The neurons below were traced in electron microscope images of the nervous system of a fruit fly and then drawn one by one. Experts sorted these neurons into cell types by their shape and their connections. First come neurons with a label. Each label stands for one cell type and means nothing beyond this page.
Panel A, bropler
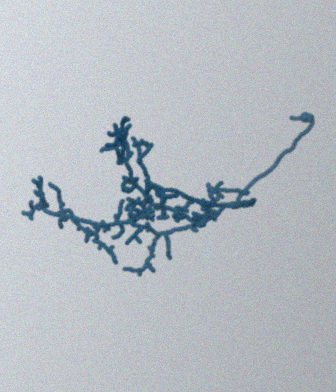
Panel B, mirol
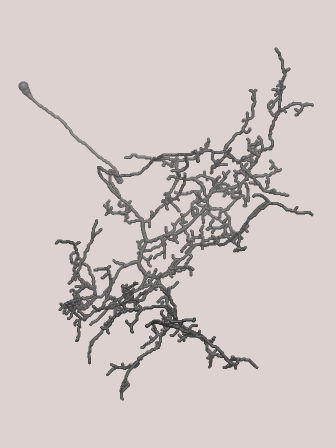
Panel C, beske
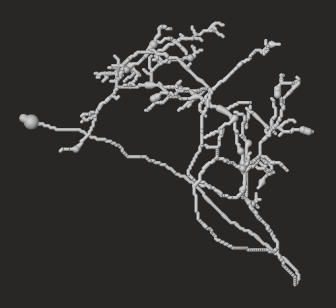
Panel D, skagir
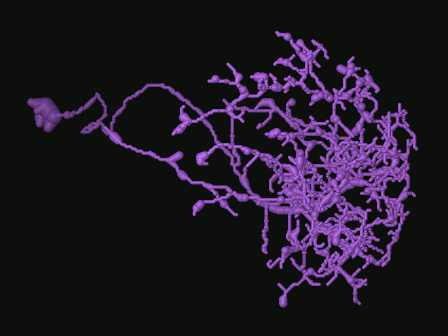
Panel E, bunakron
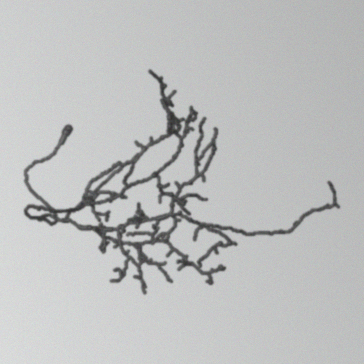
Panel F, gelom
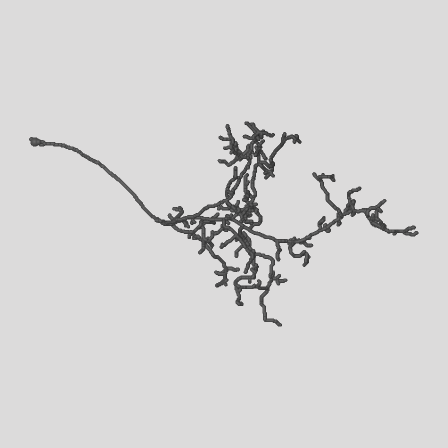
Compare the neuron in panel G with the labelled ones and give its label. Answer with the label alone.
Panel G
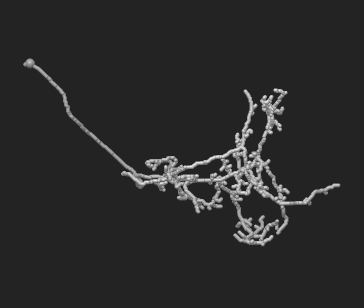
bropler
